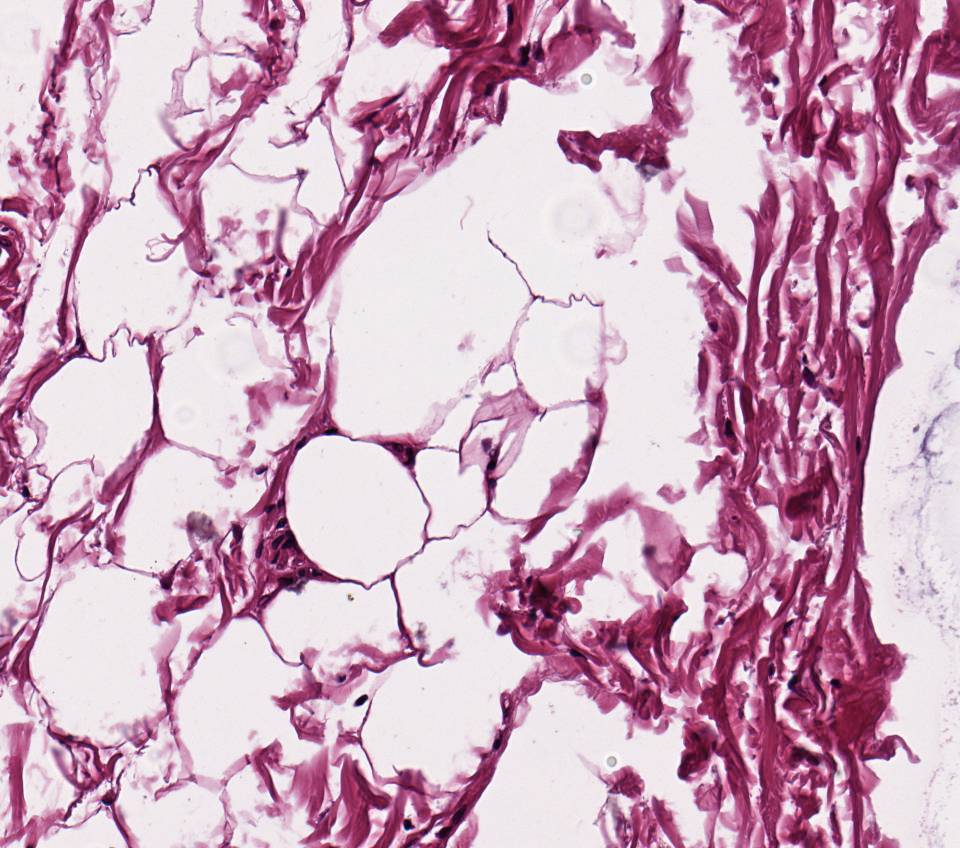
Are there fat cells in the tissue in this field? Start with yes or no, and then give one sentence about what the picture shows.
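Yes. Fat cells fill the left and central parts of the field, while dense fibrous bundles fill the right third.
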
